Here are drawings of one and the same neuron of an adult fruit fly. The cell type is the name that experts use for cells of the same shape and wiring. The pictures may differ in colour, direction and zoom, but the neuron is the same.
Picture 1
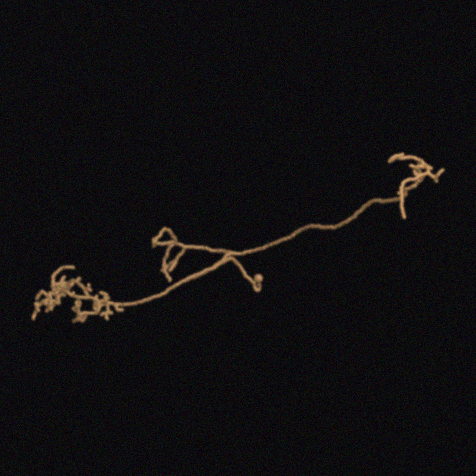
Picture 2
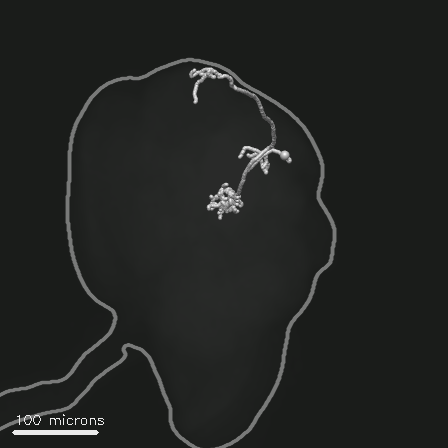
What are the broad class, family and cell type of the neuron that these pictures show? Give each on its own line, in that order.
central-brain intrinsic neuron
hemilineage LHd1
CB3340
